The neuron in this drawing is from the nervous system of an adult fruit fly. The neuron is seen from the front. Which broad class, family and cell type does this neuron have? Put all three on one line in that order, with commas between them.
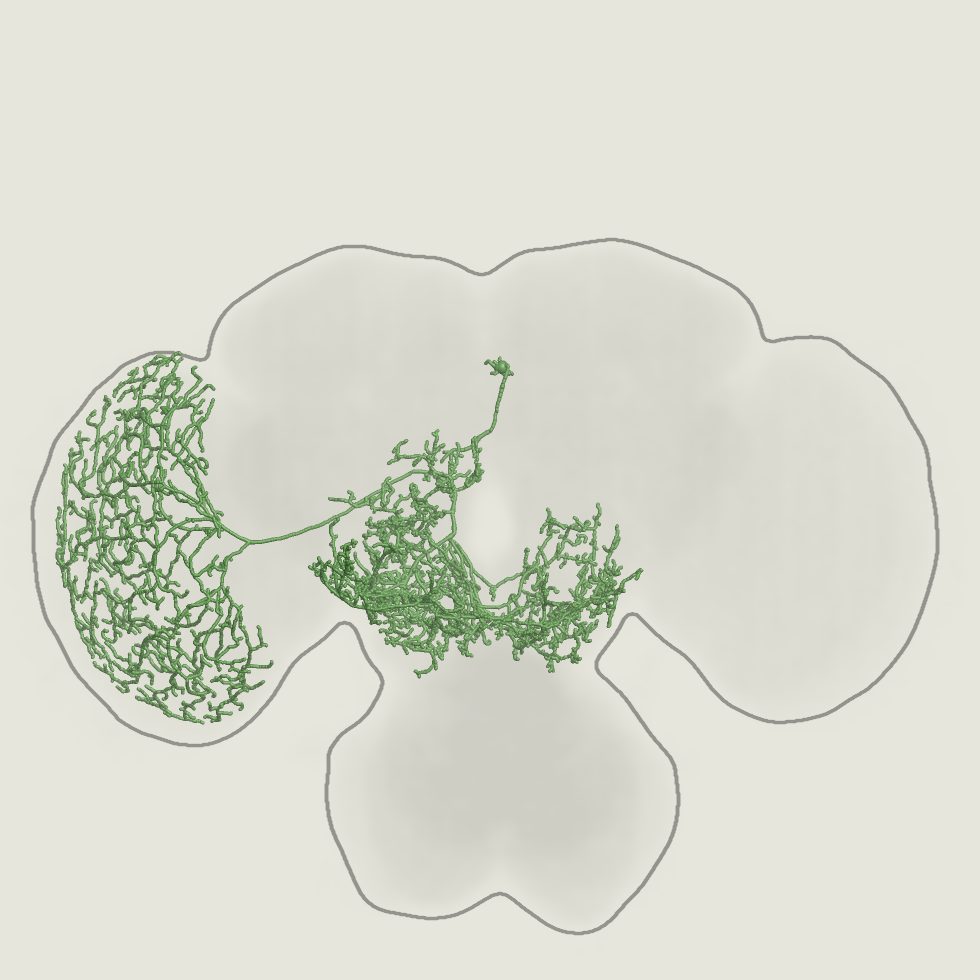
visual centrifugal neuron, MeVC, MeVC1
